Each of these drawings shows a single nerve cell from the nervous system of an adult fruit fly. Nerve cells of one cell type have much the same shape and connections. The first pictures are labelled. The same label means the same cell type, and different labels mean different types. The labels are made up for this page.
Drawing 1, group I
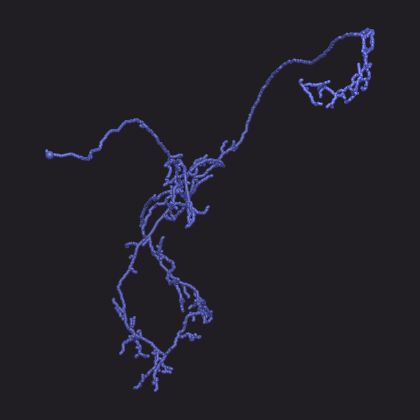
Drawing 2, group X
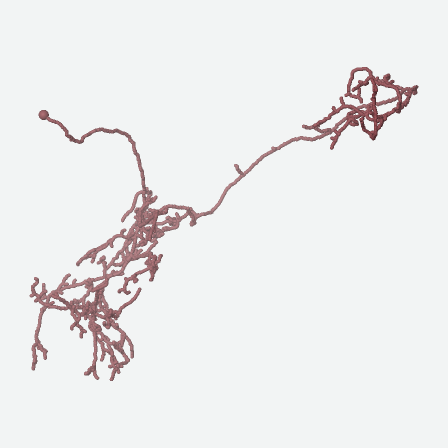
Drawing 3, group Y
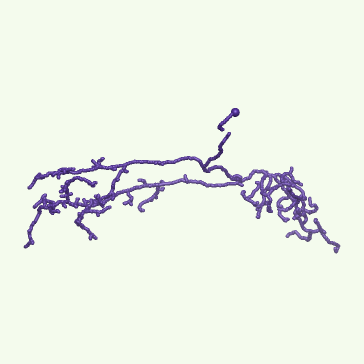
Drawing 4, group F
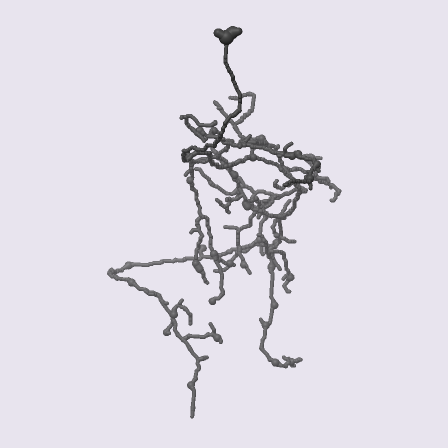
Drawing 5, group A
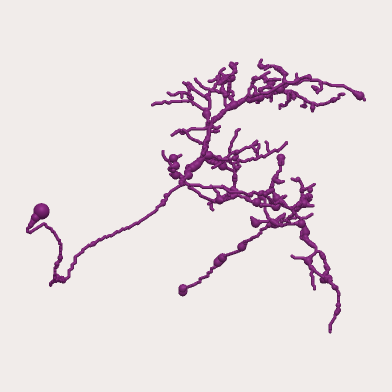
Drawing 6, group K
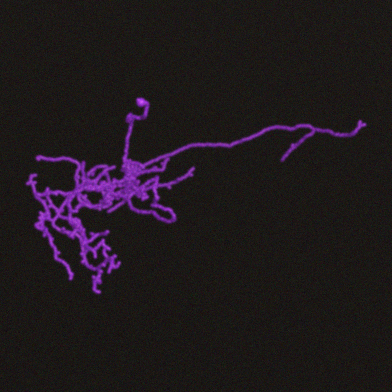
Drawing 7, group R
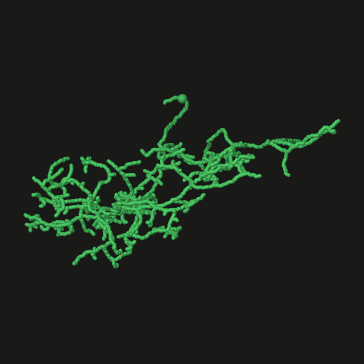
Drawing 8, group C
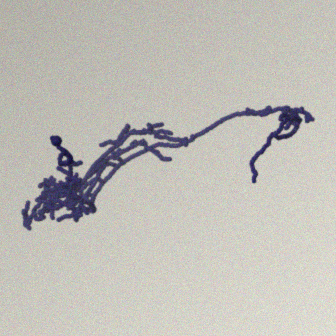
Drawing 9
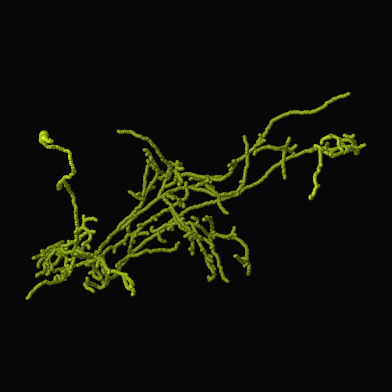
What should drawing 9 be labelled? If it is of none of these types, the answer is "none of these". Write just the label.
group C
